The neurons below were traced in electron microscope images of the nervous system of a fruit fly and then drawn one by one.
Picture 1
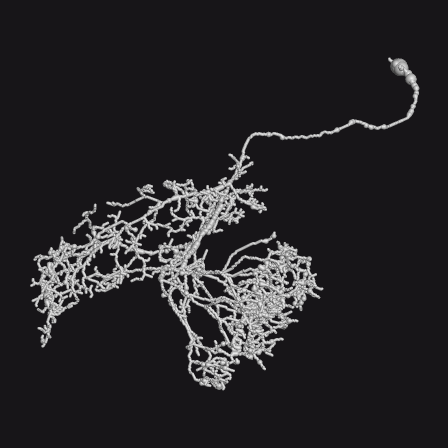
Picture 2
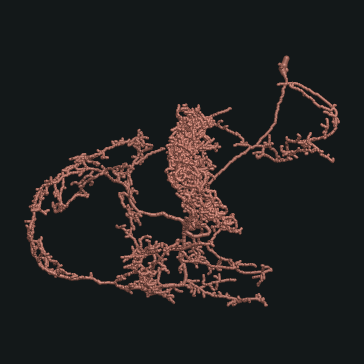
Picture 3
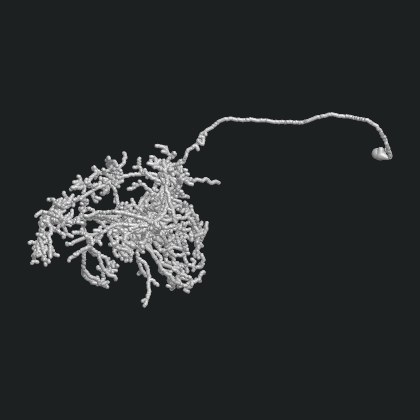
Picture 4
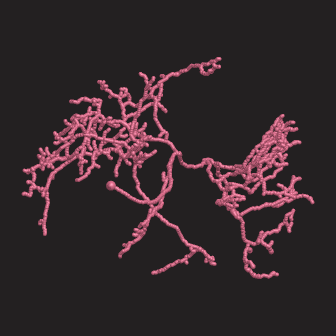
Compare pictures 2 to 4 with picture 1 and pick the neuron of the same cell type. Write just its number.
3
